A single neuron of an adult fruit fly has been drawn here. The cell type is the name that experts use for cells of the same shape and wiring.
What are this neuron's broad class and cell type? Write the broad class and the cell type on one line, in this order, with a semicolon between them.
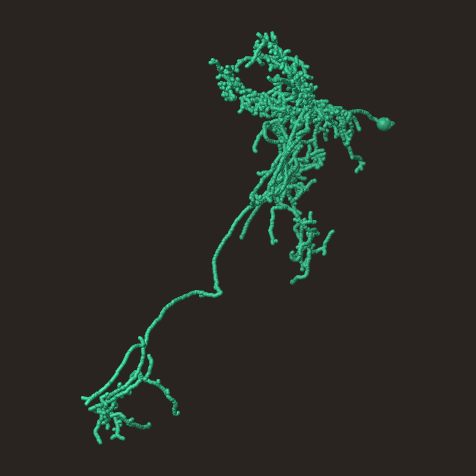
central-brain intrinsic neuron; SLP031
